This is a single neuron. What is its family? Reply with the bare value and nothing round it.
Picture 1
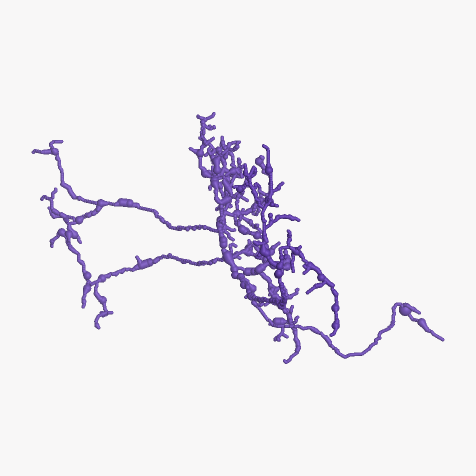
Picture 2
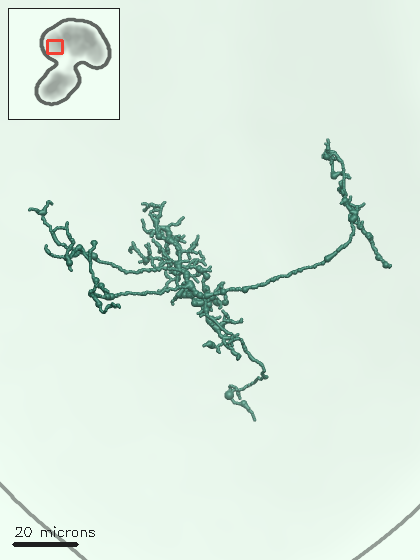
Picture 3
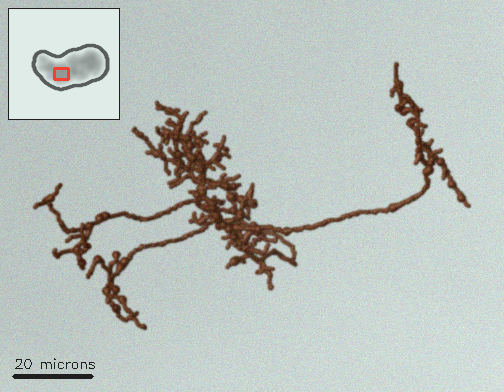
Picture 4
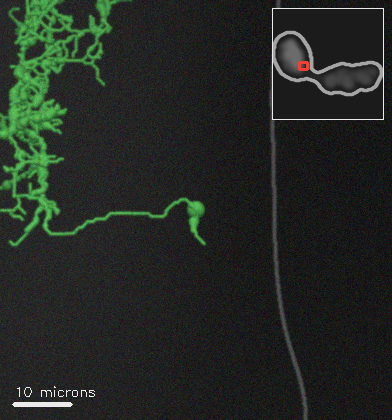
Y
